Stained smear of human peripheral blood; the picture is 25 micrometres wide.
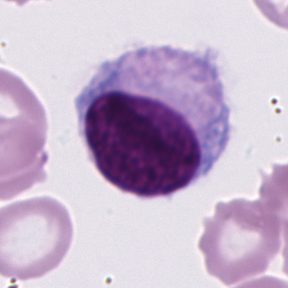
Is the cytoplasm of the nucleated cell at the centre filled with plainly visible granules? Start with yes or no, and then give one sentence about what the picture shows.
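No. No distinct granules are seen in the cytoplasm.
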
